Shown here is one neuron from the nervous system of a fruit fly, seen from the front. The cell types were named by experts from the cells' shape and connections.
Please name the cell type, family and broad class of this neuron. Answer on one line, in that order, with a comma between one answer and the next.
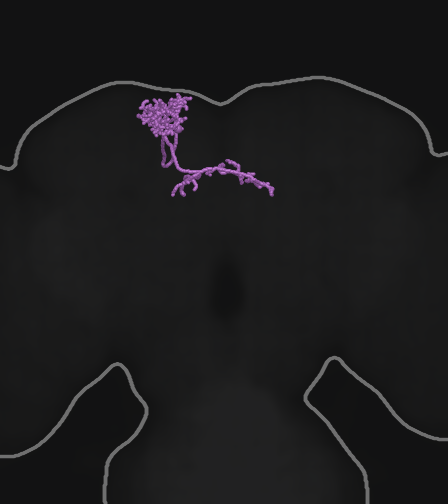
FB6T, hemilineage SIPp1, central-brain intrinsic neuron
